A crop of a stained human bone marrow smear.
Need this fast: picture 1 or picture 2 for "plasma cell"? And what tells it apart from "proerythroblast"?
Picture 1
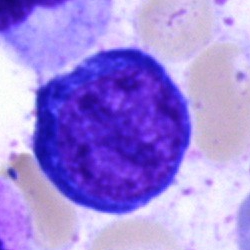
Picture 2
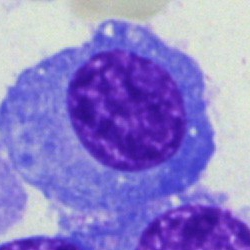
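Picture 1 shows a proerythroblast; picture 2 shows a plasma cell. The proerythroblast's outline is roughly round. In picture 1 the cytoplasm forms only a thin rim around the nucleus and stains deep blue; in picture 2 it is abundant, surrounds the nucleus on all sides and stains blue. The proerythroblast's chromatin is mottled, with darker purple clumps among paler areas; the plasma cell's is dark purple and clumped, broken by paler streaks.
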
